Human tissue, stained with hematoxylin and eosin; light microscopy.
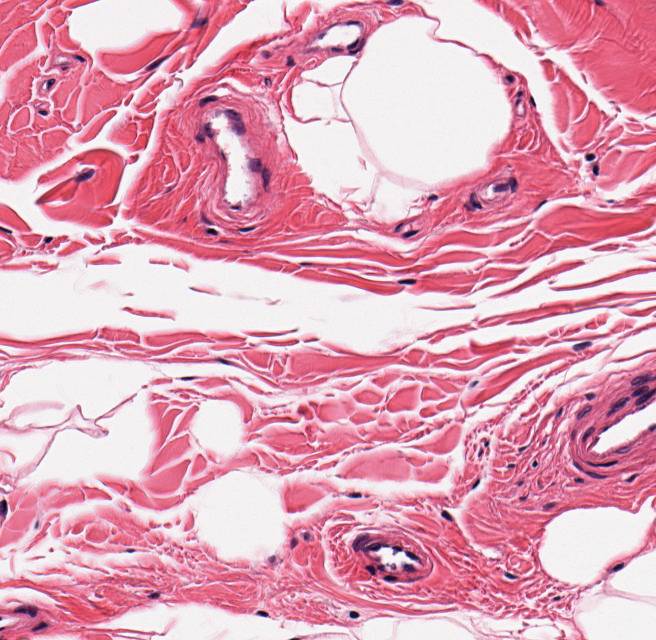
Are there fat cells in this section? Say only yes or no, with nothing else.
Yes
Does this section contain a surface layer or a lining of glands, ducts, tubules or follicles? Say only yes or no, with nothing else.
No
